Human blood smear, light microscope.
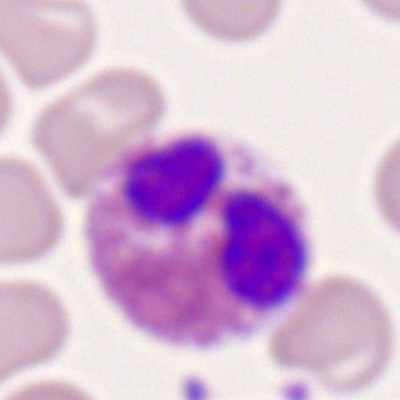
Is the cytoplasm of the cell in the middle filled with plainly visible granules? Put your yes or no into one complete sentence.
Yes, there is a large number of visible granules in the cell's cytoplasm.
